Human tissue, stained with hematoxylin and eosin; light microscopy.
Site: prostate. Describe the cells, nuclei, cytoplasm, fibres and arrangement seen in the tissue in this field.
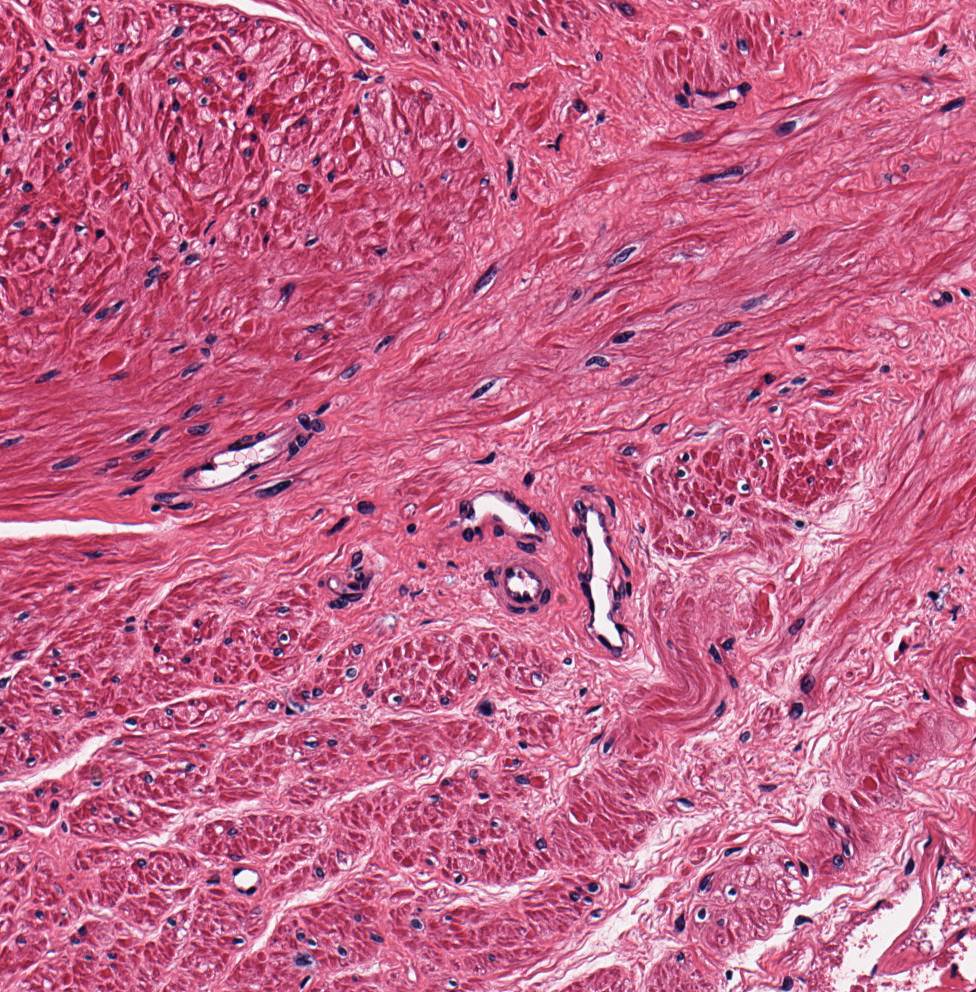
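Smooth muscle bundles make up the field, cut in different planes, some transversely and some longitudinally. The muscle cell cytoplasm stains a deep eosinophilic pink. Thin strands of paler pink connective tissue separate the bundles. Near the centre lies a small cluster of small vessels lined by flattened endothelial nuclei.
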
